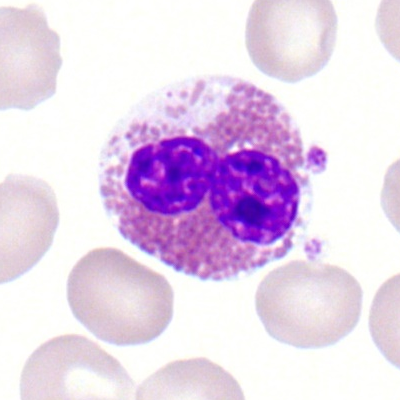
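Eosinophil, centre of a stained human blood smear. Notice its two nuclear lobes, side by side, left and right, with dark purple, coarsely clumped chromatin. Its cytoplasm is packed with many coarse granules. A few small granular fragments lie just outside its right edge.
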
